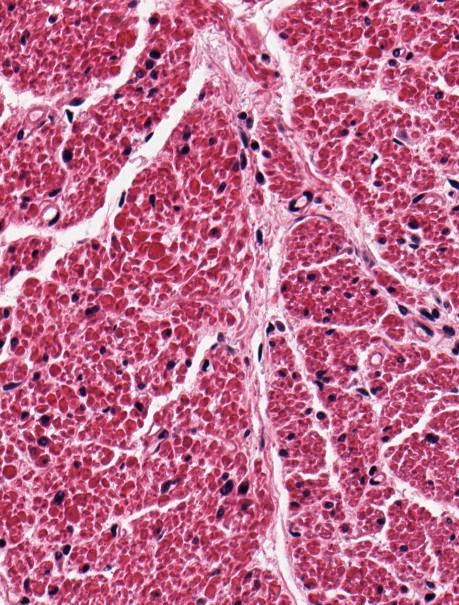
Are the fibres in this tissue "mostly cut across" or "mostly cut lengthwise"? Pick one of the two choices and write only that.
Mostly cut across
